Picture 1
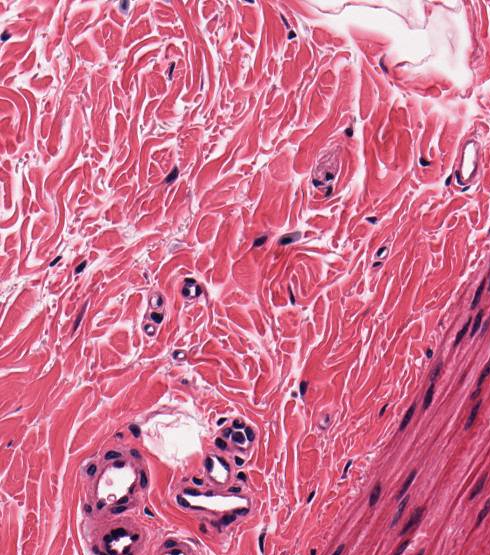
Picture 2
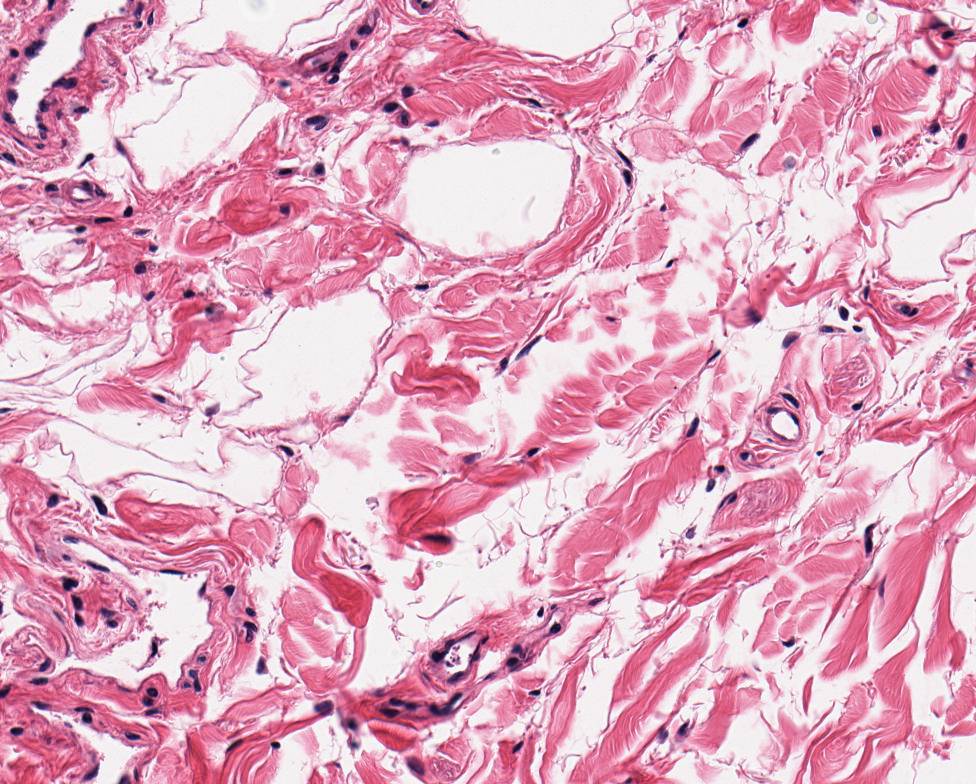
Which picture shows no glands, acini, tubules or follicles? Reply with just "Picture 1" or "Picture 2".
Picture 2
